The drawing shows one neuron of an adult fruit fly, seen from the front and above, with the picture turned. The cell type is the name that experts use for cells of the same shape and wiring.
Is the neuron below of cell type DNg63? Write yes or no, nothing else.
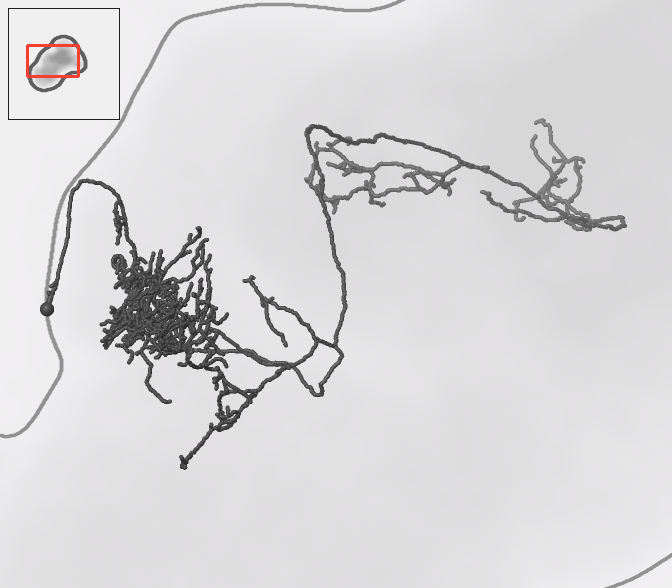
yes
